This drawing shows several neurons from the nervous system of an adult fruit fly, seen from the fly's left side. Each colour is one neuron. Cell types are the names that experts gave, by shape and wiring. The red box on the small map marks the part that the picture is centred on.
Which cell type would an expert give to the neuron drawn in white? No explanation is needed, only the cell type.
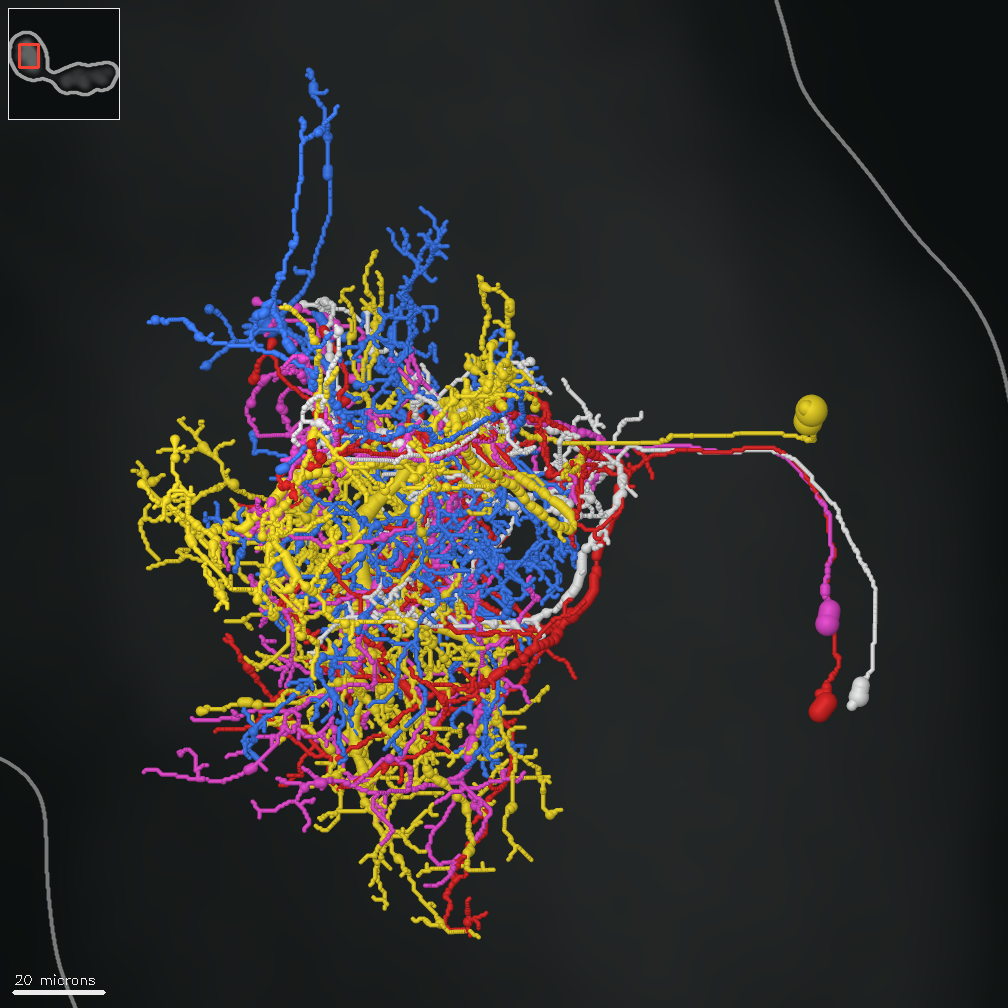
CB1717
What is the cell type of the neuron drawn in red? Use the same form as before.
AVLP511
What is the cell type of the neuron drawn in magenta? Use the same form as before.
CB1932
